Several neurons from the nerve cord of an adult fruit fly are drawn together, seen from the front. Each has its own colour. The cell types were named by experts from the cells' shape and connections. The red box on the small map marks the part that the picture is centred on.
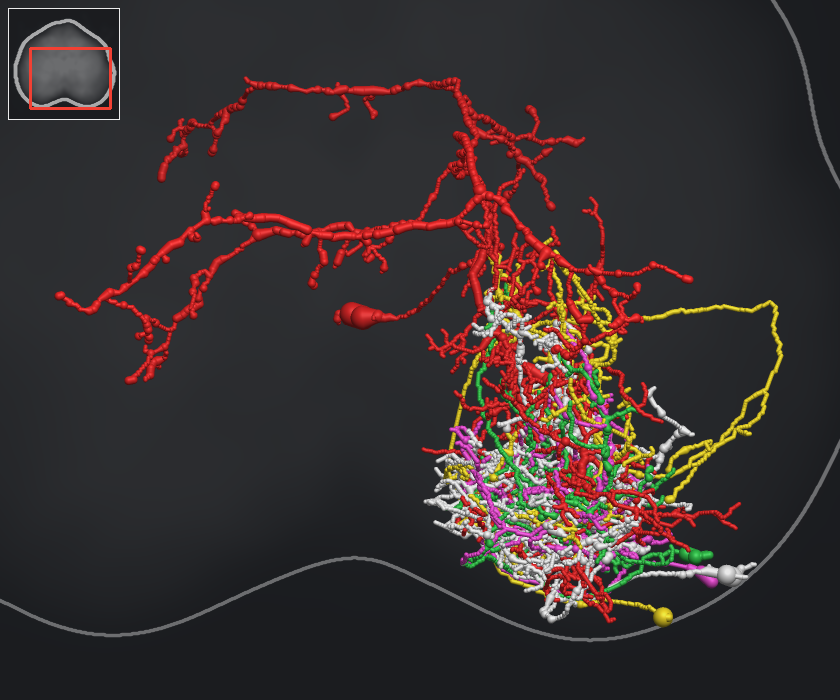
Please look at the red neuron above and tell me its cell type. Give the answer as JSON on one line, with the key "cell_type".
{"cell_type": "IN03B020"}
